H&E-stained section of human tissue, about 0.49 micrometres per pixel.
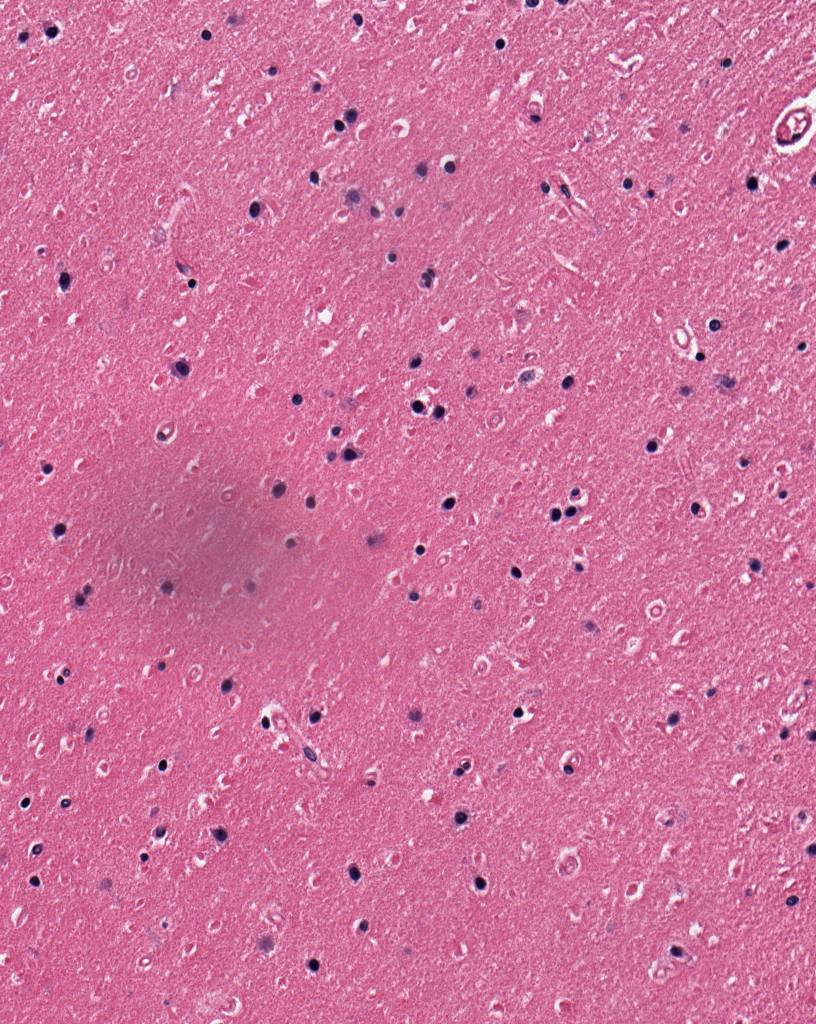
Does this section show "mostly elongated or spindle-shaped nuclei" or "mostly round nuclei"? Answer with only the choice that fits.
Mostly round nuclei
